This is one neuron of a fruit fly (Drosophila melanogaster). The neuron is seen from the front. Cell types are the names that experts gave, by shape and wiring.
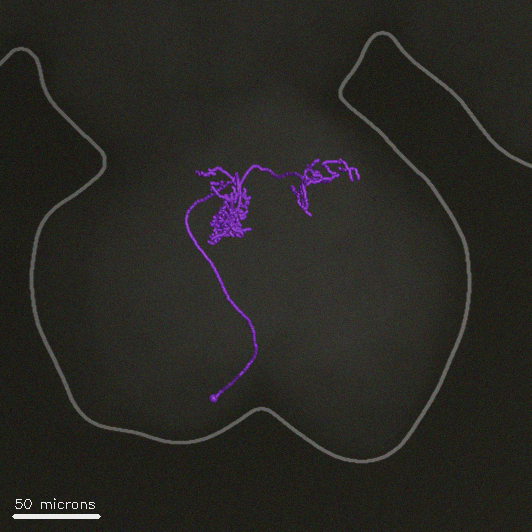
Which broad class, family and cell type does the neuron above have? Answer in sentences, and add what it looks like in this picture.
It is a nerve-cord intrinsic neuron. Its family is hemilineage 06A. It is of cell type IN06A096. The cell body can be seen at the bottom of the picture. From top to bottom in the picture it spans about 140 microns.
